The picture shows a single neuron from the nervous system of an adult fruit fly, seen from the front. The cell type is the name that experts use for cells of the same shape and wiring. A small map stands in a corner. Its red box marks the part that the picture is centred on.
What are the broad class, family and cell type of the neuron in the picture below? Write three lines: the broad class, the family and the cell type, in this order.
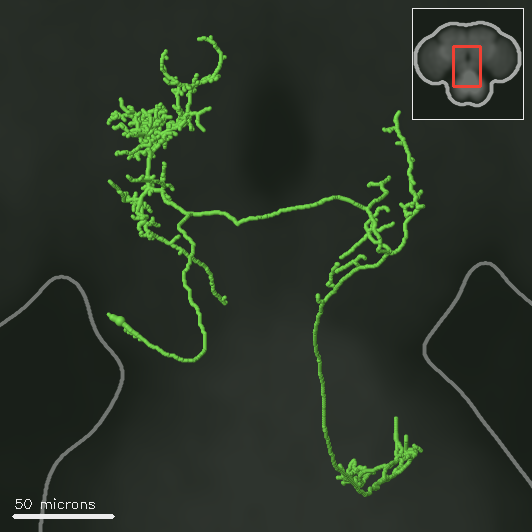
descending neuron
hemilineage MD3
DNge097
